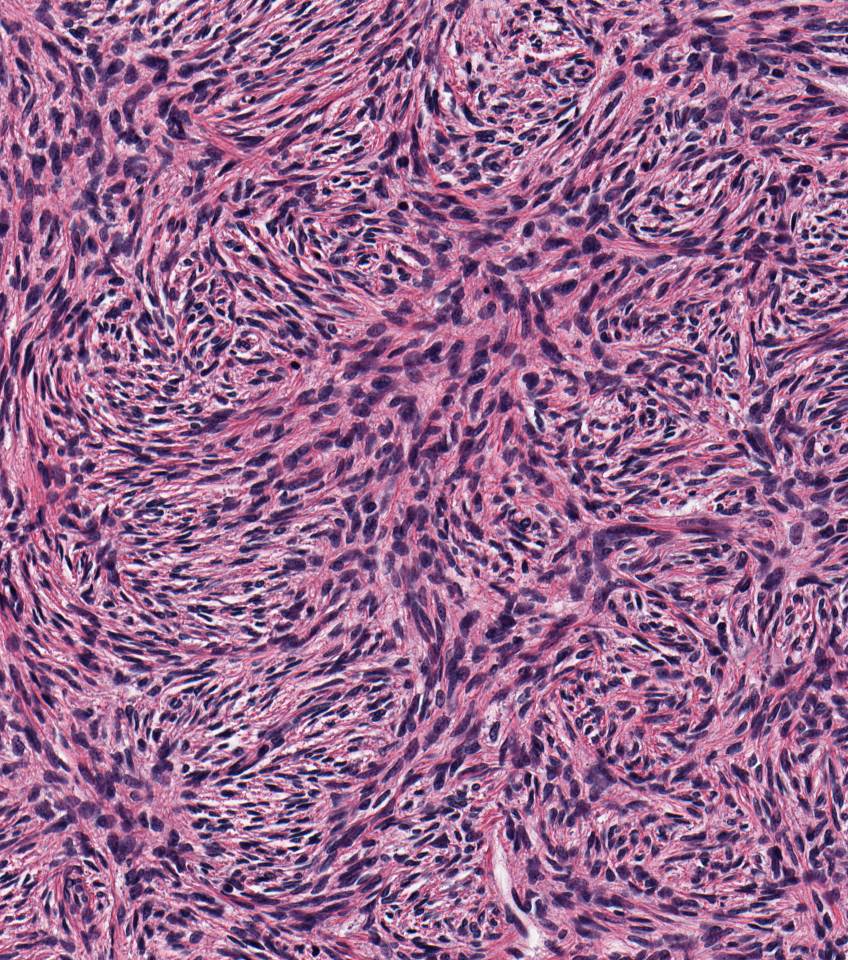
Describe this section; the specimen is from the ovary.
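What strikes me first is that spindle cells fill the whole field, arranged in swirling, whorled fascicles. Looking within the whorls, the nuclei appear elongated, slender and darkly stained. The cytoplasm seems scant and pink, and I can't make out clear cell borders. Between the spindle cells there's fine pink fibrillary collagen.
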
